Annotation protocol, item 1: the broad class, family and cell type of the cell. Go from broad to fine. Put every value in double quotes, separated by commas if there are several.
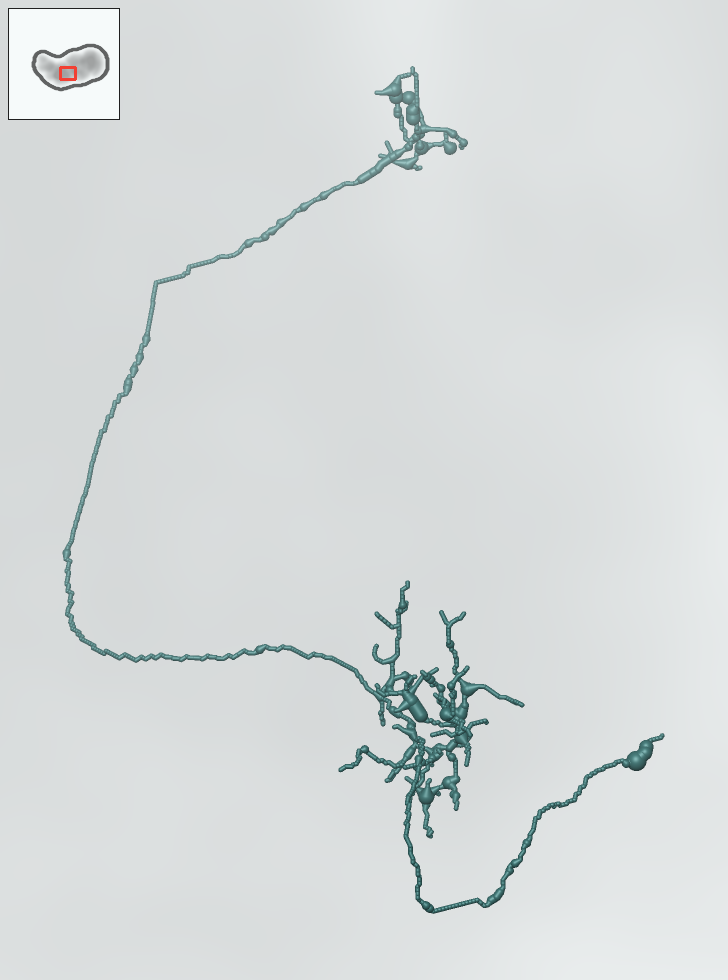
"optic-lobe intrinsic neuron", "Tm", "Tm5b"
